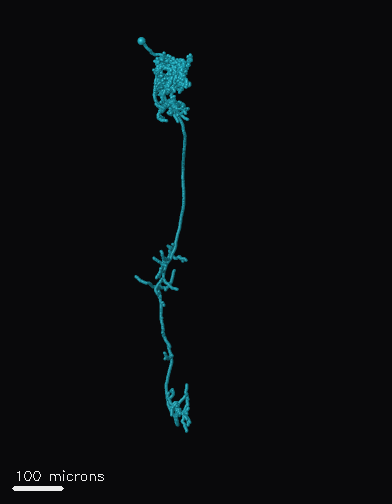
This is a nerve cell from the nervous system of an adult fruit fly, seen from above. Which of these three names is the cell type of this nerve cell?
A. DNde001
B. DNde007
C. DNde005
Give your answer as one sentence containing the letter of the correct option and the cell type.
Cell type DNde005 is what the nerve cell is, as option C states.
